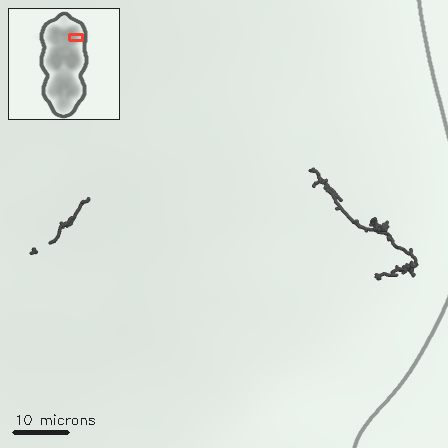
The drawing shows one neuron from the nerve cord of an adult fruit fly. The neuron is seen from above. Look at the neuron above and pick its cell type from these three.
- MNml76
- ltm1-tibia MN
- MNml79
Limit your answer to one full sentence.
The cell type ltm1-tibia MN is the type of this neuron.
